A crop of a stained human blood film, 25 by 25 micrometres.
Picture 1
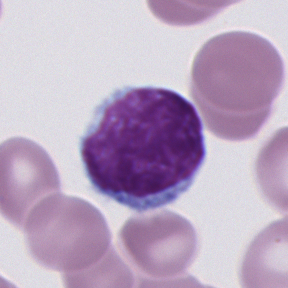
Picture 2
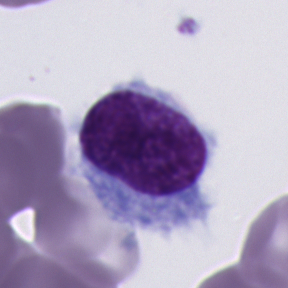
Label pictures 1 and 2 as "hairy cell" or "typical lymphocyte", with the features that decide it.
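The typical lymphocyte is in picture 1, and the hairy cell is in picture 2. In picture 1 the cell is round and about 11 micrometres across, with a round nucleus, not divided into lobes, of about 11 by 9 micrometres.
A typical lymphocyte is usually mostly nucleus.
Its chromatin is dense, clumped and deep purple, and no nucleoli can be seen.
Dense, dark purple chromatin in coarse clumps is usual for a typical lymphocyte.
The cytoplasm there is pale blue without distinct granules. In picture 2 the nucleus is oval, about 11 by 8 micrometres, with a smooth outline that has no indentation or lobes, and no distinct nucleolus is visible.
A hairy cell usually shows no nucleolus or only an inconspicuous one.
Its cytoplasm is pale greyish blue, with no distinct coloured granules and no vacuoles. As for the differences, the clearest is the edge: picture 1 has a round outline, while the border in picture 2 is ragged with fine hair-like projections.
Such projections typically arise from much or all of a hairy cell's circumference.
The nucleus is round in picture 1 and oval in picture 2. The cytoplasm is pale blue in picture 1 but pale greyish blue in picture 2.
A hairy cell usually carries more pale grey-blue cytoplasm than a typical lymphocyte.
What the two share is that neither shows a visible nucleolus or distinct granules.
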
